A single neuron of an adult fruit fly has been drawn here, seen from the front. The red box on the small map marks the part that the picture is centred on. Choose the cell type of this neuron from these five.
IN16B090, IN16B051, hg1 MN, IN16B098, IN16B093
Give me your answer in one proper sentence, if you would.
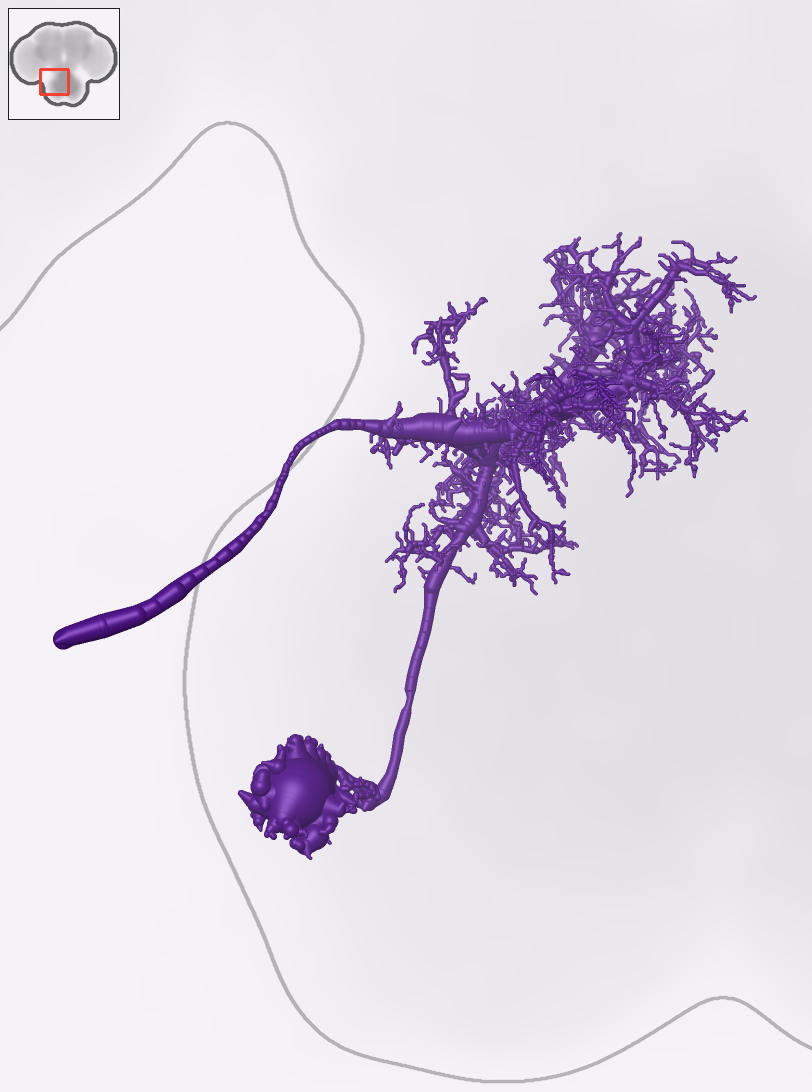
The cell type designation of this neuron is hg1 MN.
